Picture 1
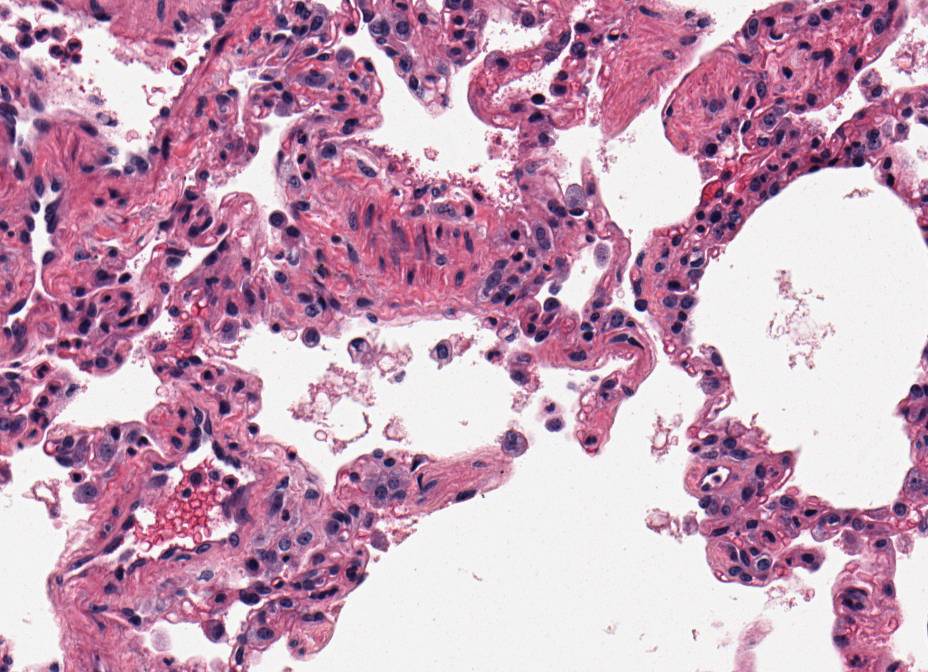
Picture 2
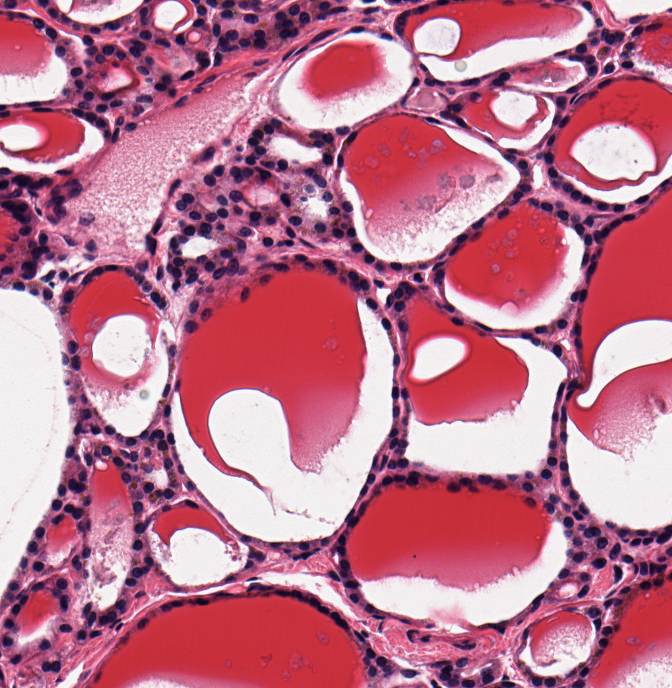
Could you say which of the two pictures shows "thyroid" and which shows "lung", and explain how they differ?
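Lung is the first picture, thyroid the second. In the lung I see a network of branching walls around irregular open spaces, the largest at the right. The thickened walls hold wavy pink fibrillar stroma, and in the upper centre one wall has a cluster of elongated spindle-shaped nuclei lying roughly parallel. A few rounded cells lie loose in the central space.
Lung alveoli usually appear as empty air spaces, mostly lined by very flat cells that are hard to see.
The thyroid, by contrast, is closely packed round to oval follicles throughout, ranging widely in size, each lined by a single layer of flattened to low cuboidal cells with small, round, dark, evenly spaced nuclei.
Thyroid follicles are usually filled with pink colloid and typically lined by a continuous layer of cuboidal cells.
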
